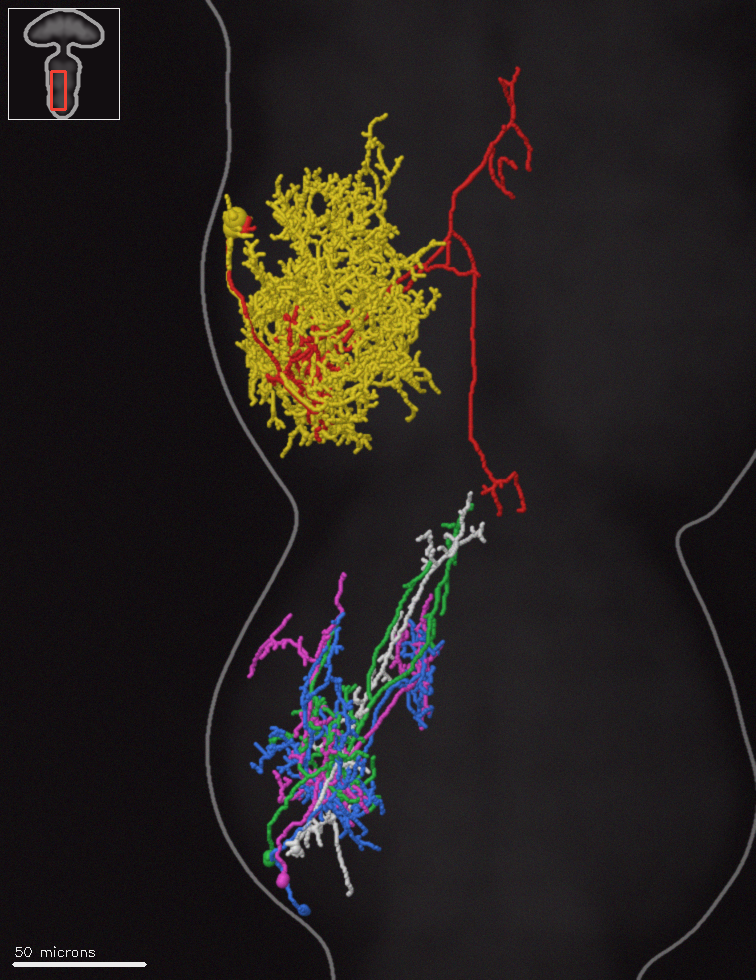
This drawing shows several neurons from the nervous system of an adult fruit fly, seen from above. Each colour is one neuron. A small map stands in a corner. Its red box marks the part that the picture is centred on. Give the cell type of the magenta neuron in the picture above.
IN19A088_c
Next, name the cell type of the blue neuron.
IN19A091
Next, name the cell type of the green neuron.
IN19A070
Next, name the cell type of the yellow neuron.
IN19A005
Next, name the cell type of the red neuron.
IN19A093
